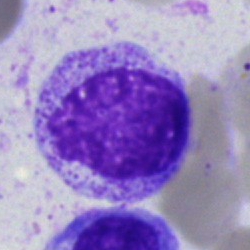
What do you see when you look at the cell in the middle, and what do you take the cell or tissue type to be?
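Look first at the nucleus: it sits off-centre, toward the right side of the cell, and fills most of it, leaving a moderate rim of cytoplasm. That cytoplasm is pale lavender-blue and packed with many fine purple granules. Putting those together, this cell is a myelocyte.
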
